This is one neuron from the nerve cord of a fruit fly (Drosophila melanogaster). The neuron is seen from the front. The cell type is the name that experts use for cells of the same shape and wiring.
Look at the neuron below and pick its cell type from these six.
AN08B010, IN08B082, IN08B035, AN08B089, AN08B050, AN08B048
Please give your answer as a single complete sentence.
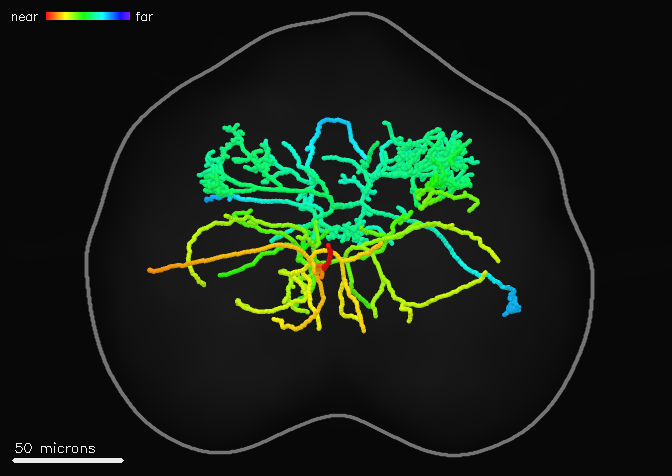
This neuron belongs to the cell type AN08B010.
